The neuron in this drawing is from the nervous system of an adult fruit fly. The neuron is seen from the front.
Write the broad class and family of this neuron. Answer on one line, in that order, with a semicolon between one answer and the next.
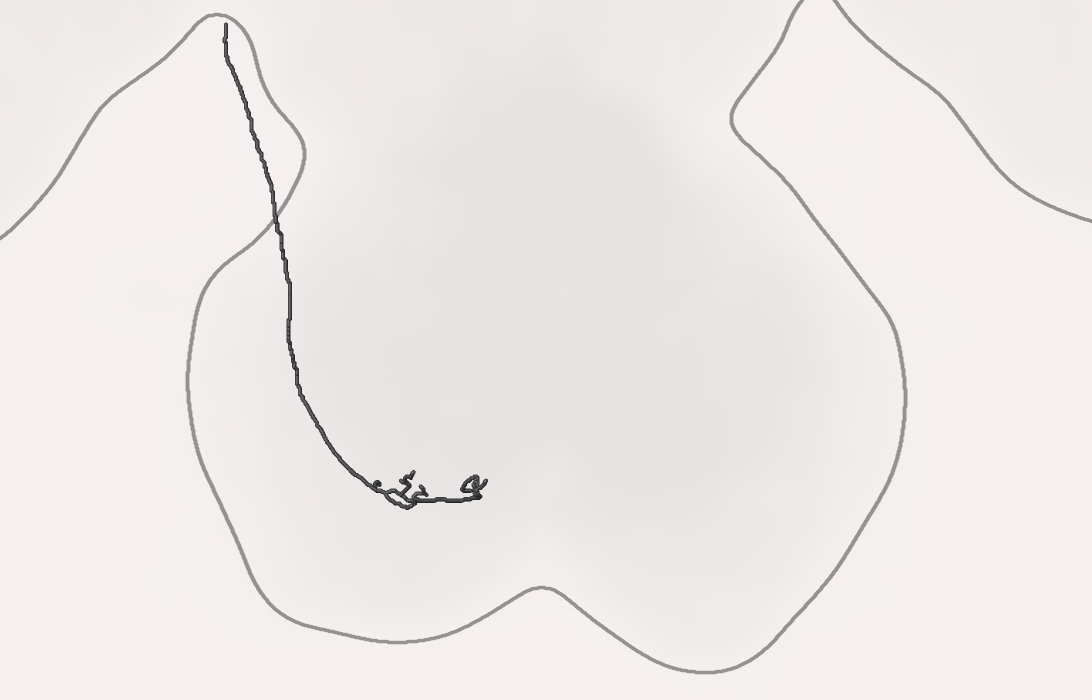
sensory neuron entering the nerve cord; class mechanosensory tactile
